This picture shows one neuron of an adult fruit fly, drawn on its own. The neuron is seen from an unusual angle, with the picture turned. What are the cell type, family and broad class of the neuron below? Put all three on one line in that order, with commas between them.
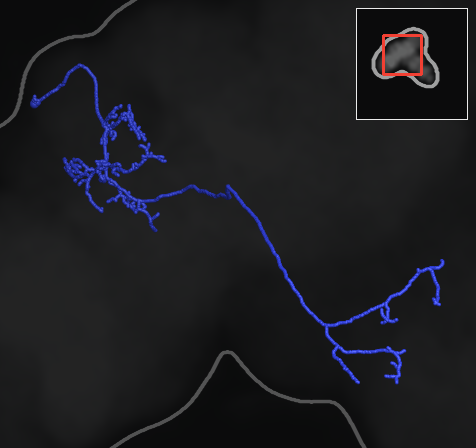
DNg12_f, hemilineage MX12, descending neuron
